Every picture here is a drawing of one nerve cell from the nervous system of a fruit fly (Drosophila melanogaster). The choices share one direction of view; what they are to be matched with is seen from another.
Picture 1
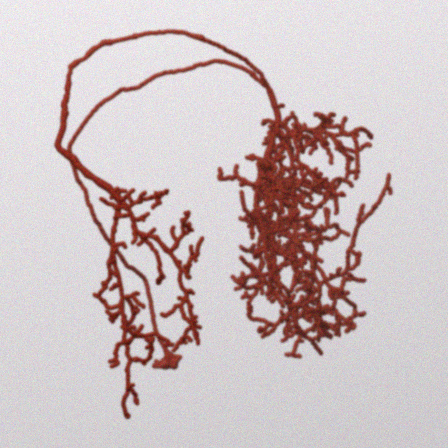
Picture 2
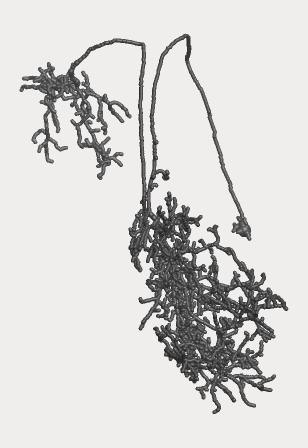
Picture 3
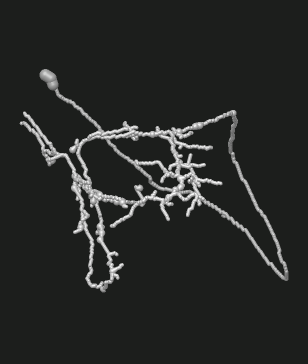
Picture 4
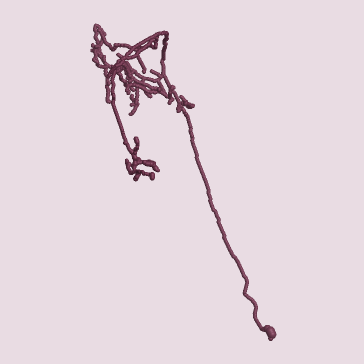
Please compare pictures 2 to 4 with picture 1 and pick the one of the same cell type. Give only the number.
2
